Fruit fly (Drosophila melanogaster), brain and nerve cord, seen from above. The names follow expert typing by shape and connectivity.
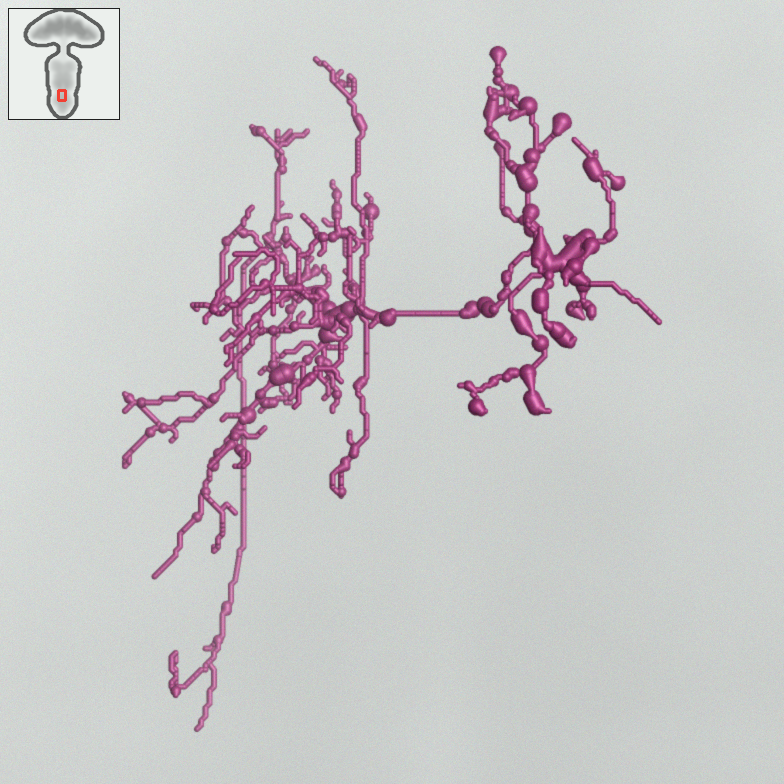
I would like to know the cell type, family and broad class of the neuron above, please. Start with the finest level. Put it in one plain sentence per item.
Type IN06A119 of hemilineage 06A, a nerve-cord intrinsic neuron.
